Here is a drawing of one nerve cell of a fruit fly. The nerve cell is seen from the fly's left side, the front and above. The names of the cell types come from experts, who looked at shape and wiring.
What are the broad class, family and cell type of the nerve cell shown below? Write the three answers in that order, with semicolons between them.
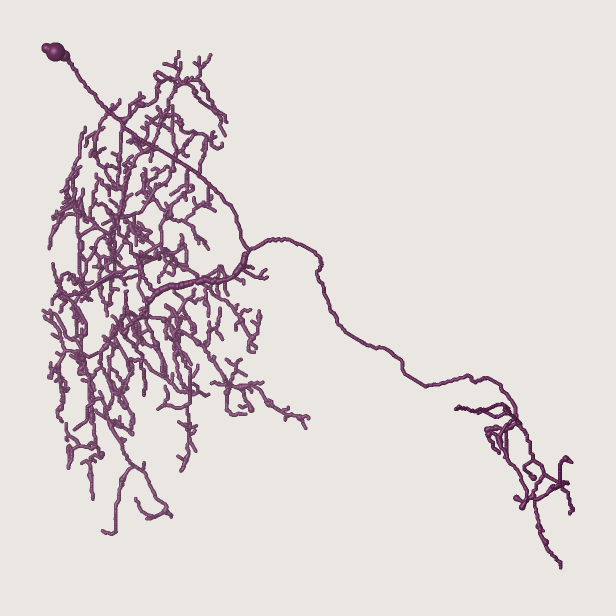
visual projection neuron; hemilineage LHl4_posterior; LC35a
